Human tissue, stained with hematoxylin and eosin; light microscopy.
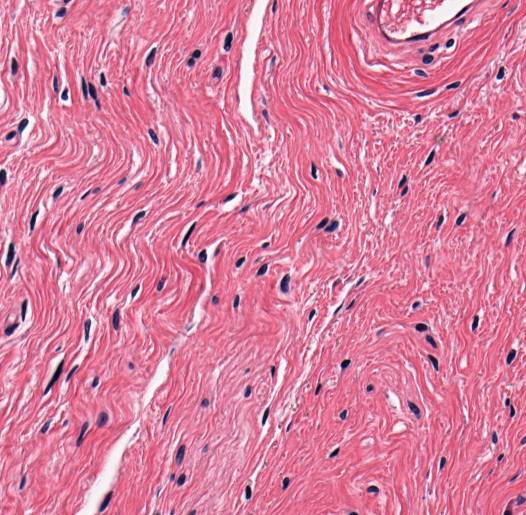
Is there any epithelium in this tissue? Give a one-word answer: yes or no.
No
